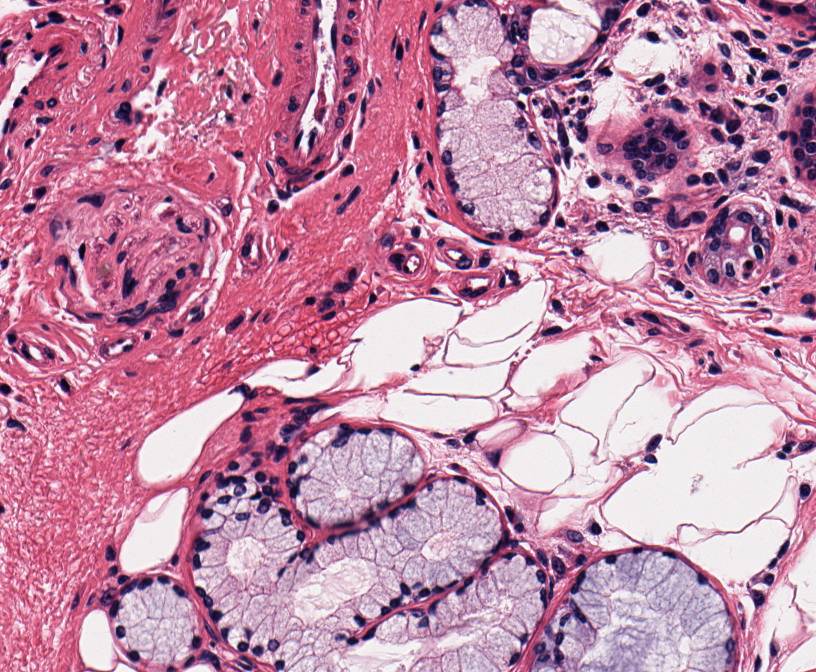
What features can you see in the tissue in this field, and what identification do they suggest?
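Mucous cells here have pale grey-violet, finely foamy cytoplasm, with flattened dark nuclei pressed against the base of each acinus. In the upper right, a cluster of cells with pink cytoplasm and crowded dark nuclei stands out against the pale mucous acini. Large empty clear spaces in the centre and lower right, between the upper and lower glands, are adipocytes. This is minor salivary gland.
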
